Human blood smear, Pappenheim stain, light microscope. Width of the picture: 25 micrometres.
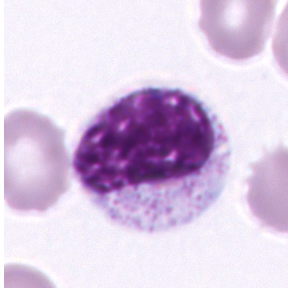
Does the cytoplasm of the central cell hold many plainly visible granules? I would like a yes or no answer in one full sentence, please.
Yes, granules are visible in large numbers in its cytoplasm.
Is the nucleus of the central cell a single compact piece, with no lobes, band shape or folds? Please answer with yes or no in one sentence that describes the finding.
Yes, there is a single compact nucleus of round, oval or kidney shape in the cell.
